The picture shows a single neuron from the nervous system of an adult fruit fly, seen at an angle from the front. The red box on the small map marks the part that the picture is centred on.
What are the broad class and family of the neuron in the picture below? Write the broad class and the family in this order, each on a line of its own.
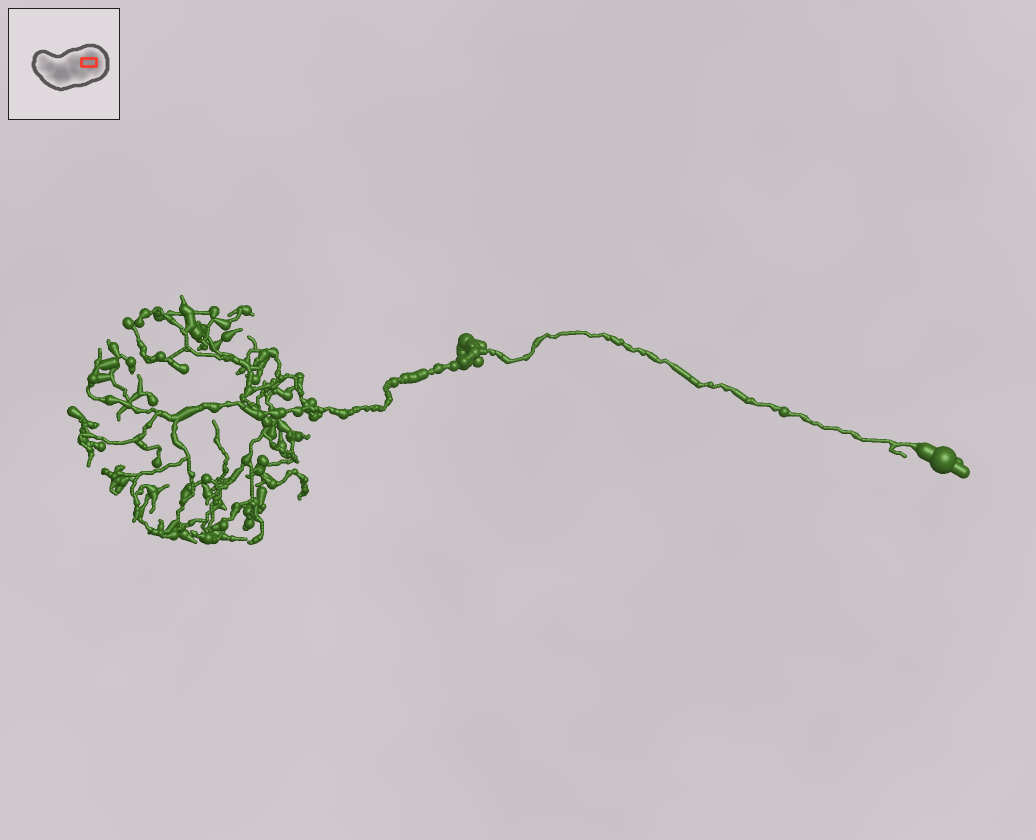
central-brain intrinsic neuron
hemilineage EBa1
